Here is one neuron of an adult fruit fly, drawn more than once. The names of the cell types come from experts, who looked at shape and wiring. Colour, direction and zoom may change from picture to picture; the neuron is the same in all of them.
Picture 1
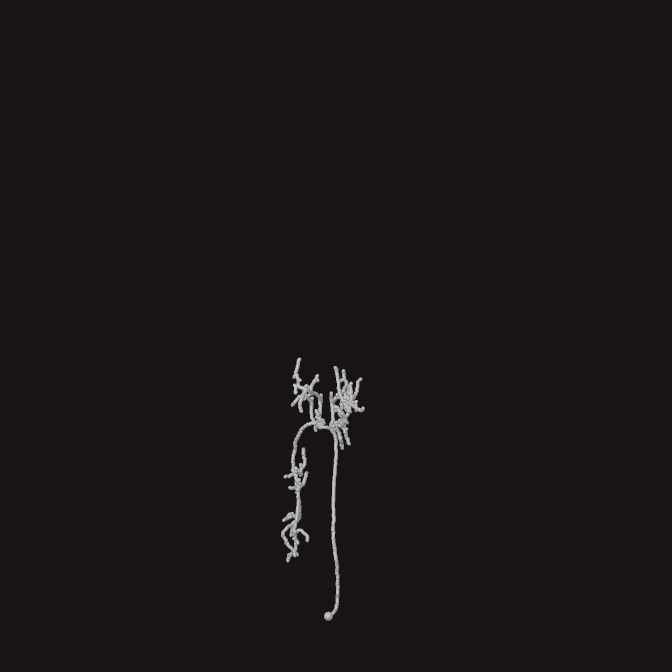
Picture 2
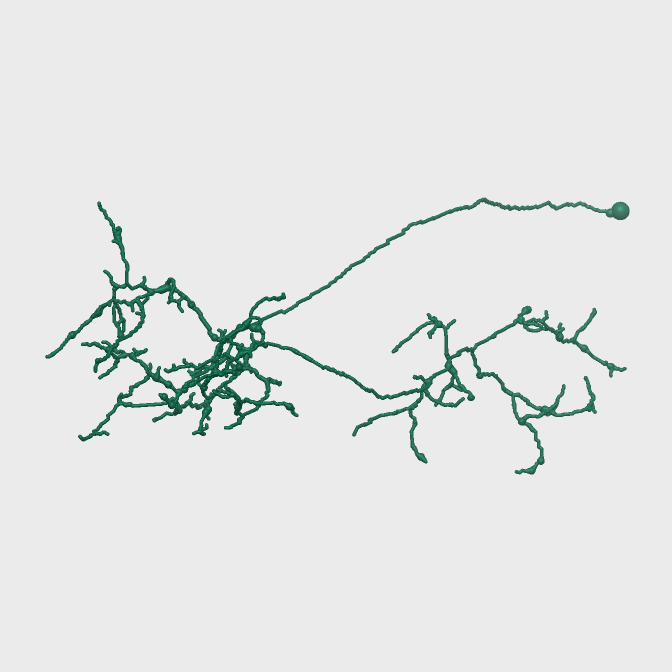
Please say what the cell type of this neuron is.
IN12B068_a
